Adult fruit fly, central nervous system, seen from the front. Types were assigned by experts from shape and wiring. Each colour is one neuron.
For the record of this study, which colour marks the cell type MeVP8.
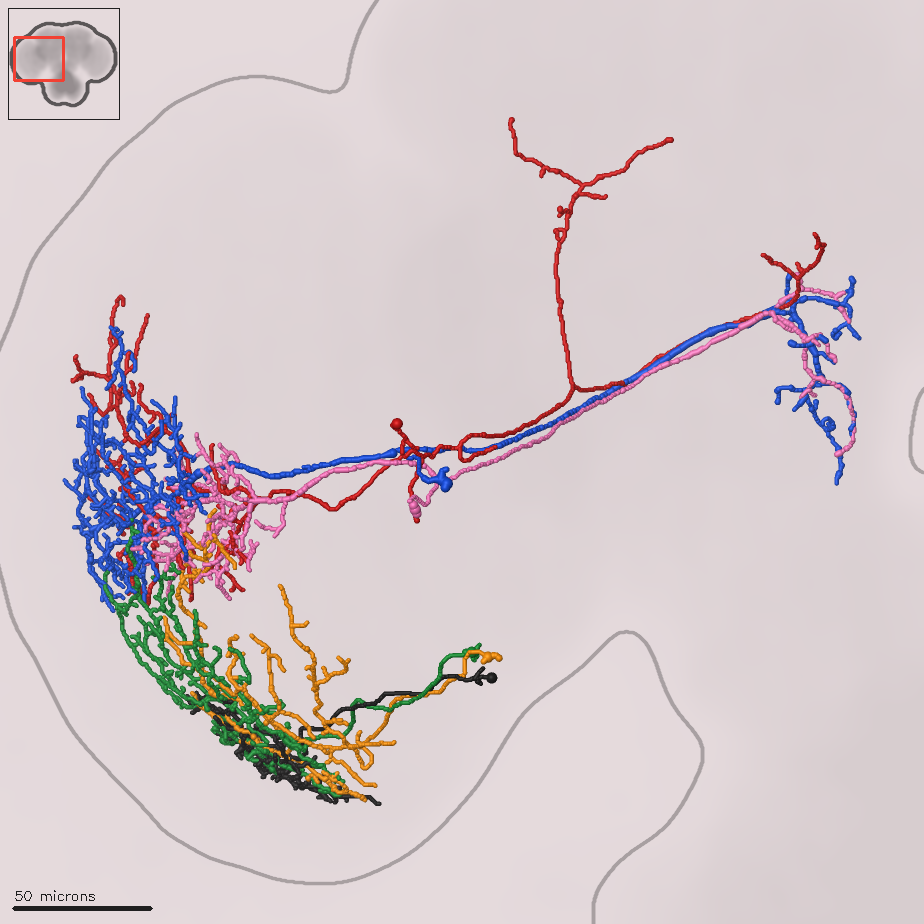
pink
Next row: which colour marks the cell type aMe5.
red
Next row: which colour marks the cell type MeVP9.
blue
